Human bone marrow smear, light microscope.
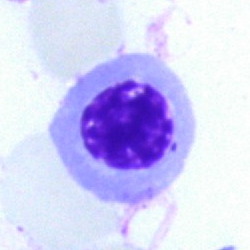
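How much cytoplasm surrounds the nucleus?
A broad rim of it runs all the way round.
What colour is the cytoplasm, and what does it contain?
It is pale blue, with no granules and no vacuoles.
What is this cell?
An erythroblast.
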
